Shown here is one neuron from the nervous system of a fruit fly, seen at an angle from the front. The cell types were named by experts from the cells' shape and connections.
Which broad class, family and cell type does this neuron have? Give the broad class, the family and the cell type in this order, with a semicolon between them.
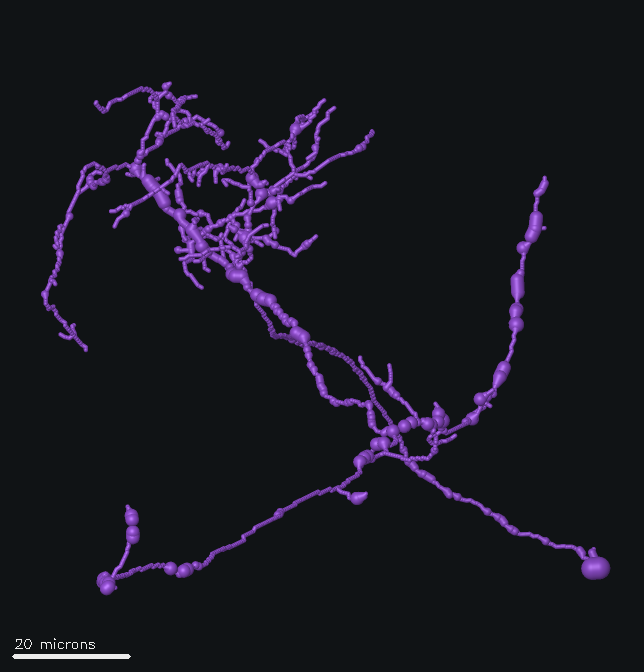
nerve-cord intrinsic neuron; hemilineage 07B; IN07B075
